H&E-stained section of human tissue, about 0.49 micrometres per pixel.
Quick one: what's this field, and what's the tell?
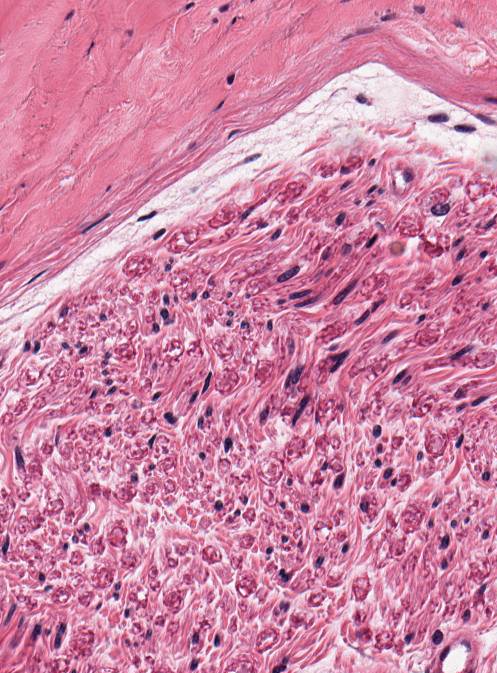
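What I see here is nerve fascicle, in the lower and right part: many small rounded pink profiles, each pale-rimmed as if cut across, with wavy spindle cells bearing dark, elongated nuclei between them.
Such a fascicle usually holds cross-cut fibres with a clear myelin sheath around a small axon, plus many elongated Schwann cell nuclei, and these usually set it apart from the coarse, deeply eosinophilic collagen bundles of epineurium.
Upper left, a dense pink fibrous band is separated from this zone by a thin, pale, almost white loose layer.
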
